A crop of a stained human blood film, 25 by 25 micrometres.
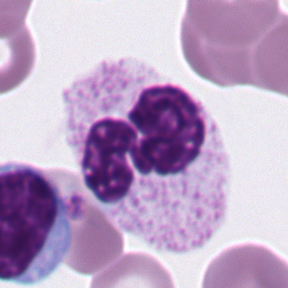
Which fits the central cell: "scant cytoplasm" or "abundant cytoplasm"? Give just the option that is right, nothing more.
Abundant cytoplasm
